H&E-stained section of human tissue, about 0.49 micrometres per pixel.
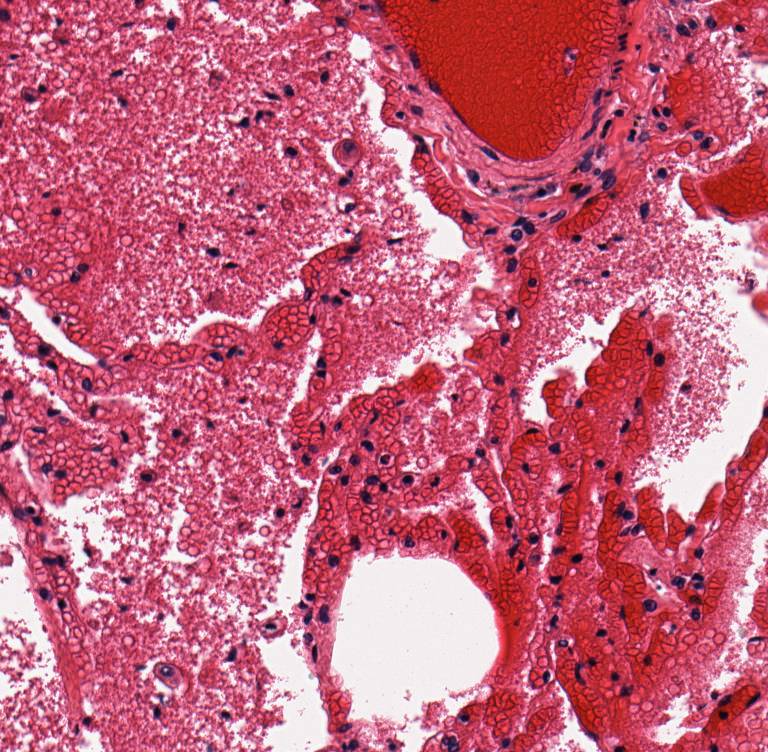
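Lung tissue, taken point by point. First, thin branching walls divide the field into broad spaces filled with finely granular pink material. Second, a large vessel at top centre is packed with solid deep red blood. Third, that vessel's wall is a thin band of pale pink tissue with flattened spindle-shaped nuclei. Finally, no glands and no fat cells are present.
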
